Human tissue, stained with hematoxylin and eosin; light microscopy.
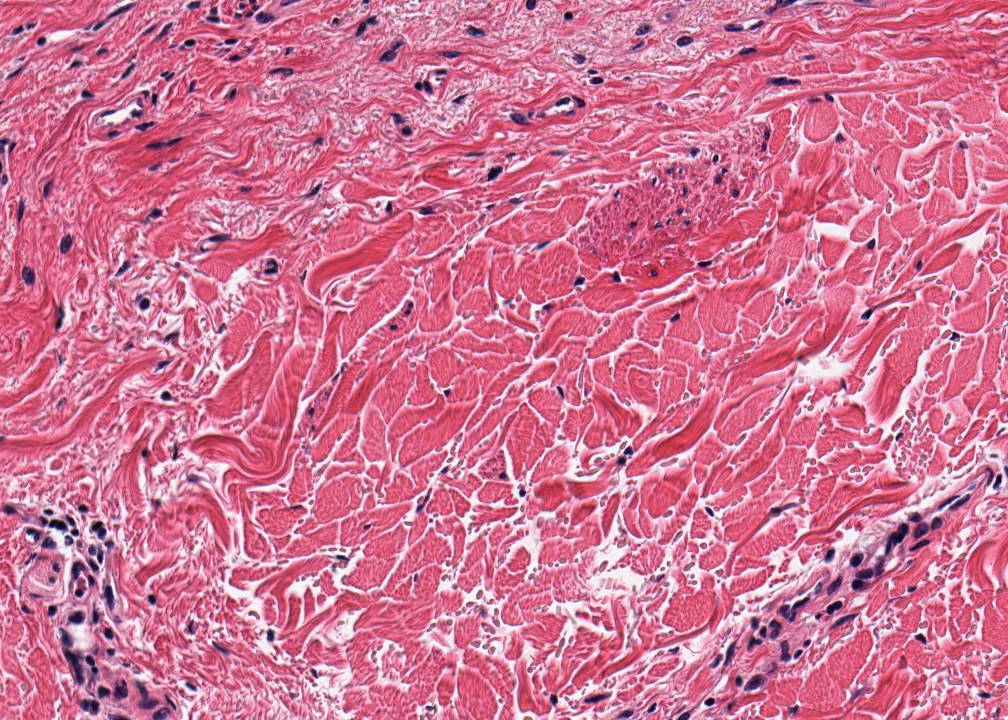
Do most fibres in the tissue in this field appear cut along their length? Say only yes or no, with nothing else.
No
